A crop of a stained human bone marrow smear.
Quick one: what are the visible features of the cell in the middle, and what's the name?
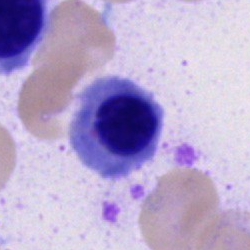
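Checking each feature in turn: the outline is roughly round, with a slightly irregular edge. The nucleus sits off-centre, toward the upper right of the cell. Its chromatin is dense and stains very dark purple. A moderate rim of blue cytoplasm surrounds it, widest on the lower-left side. The cell is an erythroblast.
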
